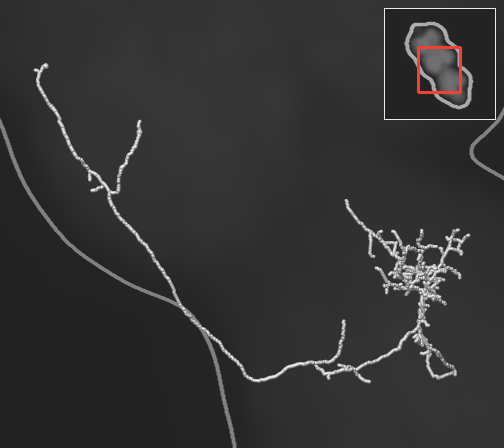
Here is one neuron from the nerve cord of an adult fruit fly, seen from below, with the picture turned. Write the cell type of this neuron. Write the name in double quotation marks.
"IN19B091"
